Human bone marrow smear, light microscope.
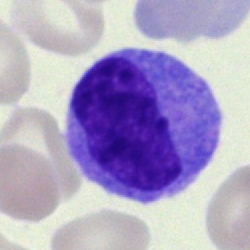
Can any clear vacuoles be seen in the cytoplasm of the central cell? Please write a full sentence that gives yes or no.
No, the cytoplasm does not hold any vacuoles in this cell.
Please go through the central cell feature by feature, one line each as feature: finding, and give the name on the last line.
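Cytoplasm colour: pale blue-violet
Cytoplasm extent: widest band on the right side of the cell
Nucleus position: off-centre, toward the left side
Chromatin: dark purple, gathered in coarse clumps
Name: monocyte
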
